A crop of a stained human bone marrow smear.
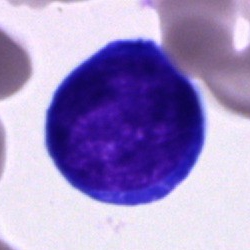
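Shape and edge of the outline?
Round, with a smooth edge.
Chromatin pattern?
Finely stippled, not coarsely clumped.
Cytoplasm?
Deep blue, with no granules seen.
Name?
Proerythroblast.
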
